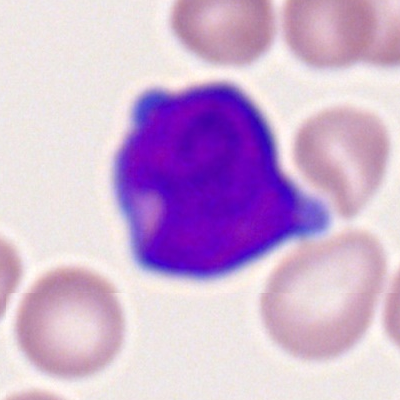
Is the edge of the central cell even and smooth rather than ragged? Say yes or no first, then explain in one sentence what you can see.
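No. Small blue cytoplasmic tags protrude at the upper left and at the right edge.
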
